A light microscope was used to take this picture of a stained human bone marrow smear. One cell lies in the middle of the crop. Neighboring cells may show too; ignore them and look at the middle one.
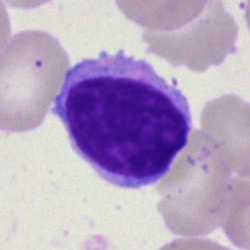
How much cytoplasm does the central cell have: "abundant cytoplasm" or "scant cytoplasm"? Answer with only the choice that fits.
Scant cytoplasm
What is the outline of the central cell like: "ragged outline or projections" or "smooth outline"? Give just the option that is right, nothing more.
Ragged outline or projections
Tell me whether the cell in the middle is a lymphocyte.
yes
